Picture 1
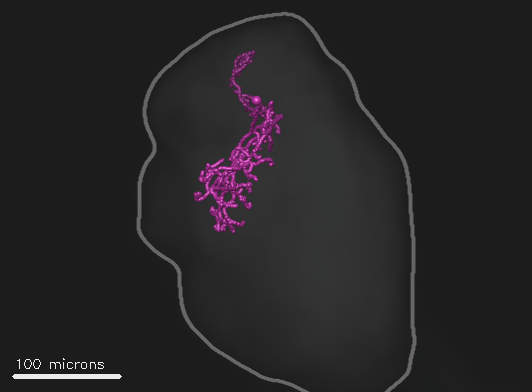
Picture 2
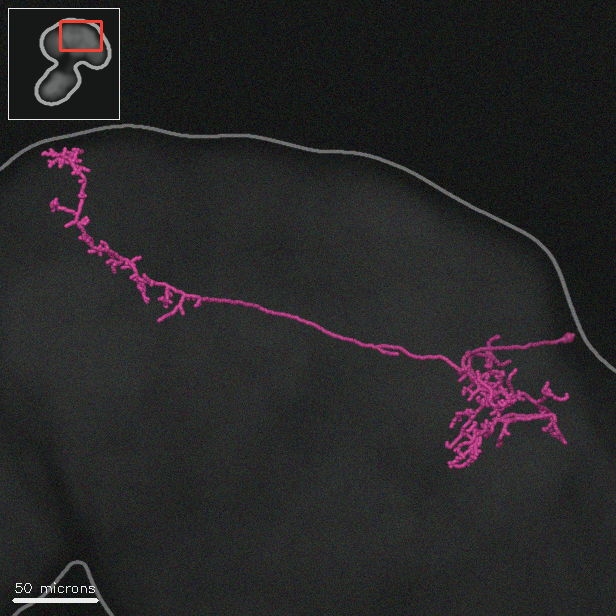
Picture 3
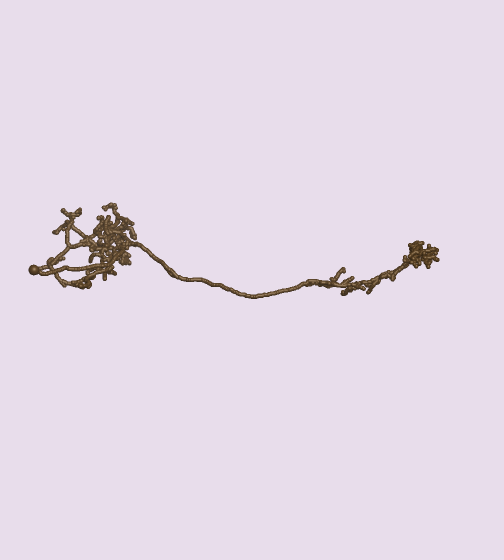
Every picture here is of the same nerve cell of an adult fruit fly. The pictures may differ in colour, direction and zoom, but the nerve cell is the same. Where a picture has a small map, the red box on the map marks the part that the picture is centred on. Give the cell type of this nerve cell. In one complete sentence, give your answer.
This nerve cell is an instance of the cell type CB3666.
